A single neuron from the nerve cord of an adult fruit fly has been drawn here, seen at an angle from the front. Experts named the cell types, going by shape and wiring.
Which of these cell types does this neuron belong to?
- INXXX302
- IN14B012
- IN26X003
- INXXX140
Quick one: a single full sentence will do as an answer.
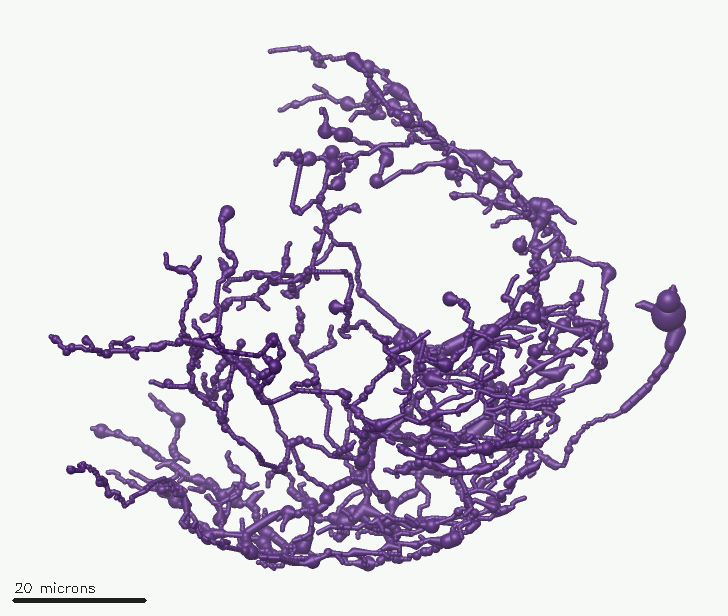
The single neuron here is of type INXXX302.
